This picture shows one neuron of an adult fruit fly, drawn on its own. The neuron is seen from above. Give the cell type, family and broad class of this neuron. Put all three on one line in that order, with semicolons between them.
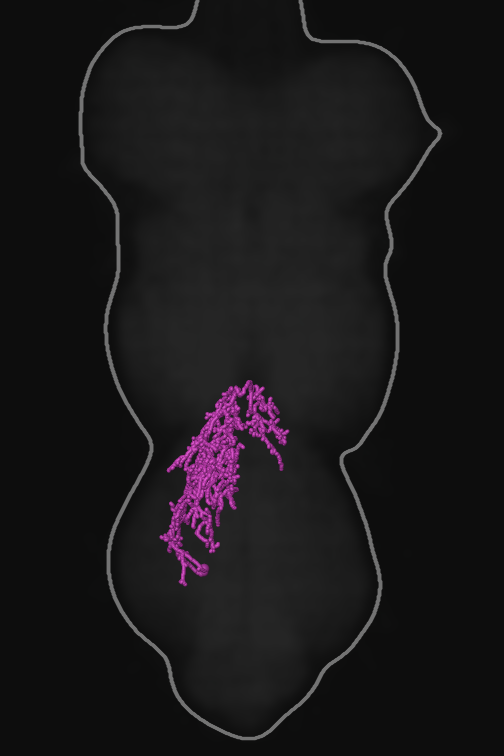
IN07B034; hemilineage 07B; nerve-cord intrinsic neuron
